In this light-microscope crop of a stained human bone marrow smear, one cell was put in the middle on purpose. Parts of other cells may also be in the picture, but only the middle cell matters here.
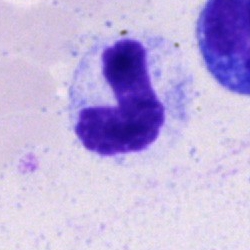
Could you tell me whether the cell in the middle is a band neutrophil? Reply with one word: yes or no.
yes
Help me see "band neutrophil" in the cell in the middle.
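For this band neutrophil, you'll notice the chromatin is dark purple and densely clumped. The cytoplasm comes in a moderate amount and is pale greyish-blue, holding sparse, fine bluish-lilac granules. No distinct vacuoles show up in that cytoplasm.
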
